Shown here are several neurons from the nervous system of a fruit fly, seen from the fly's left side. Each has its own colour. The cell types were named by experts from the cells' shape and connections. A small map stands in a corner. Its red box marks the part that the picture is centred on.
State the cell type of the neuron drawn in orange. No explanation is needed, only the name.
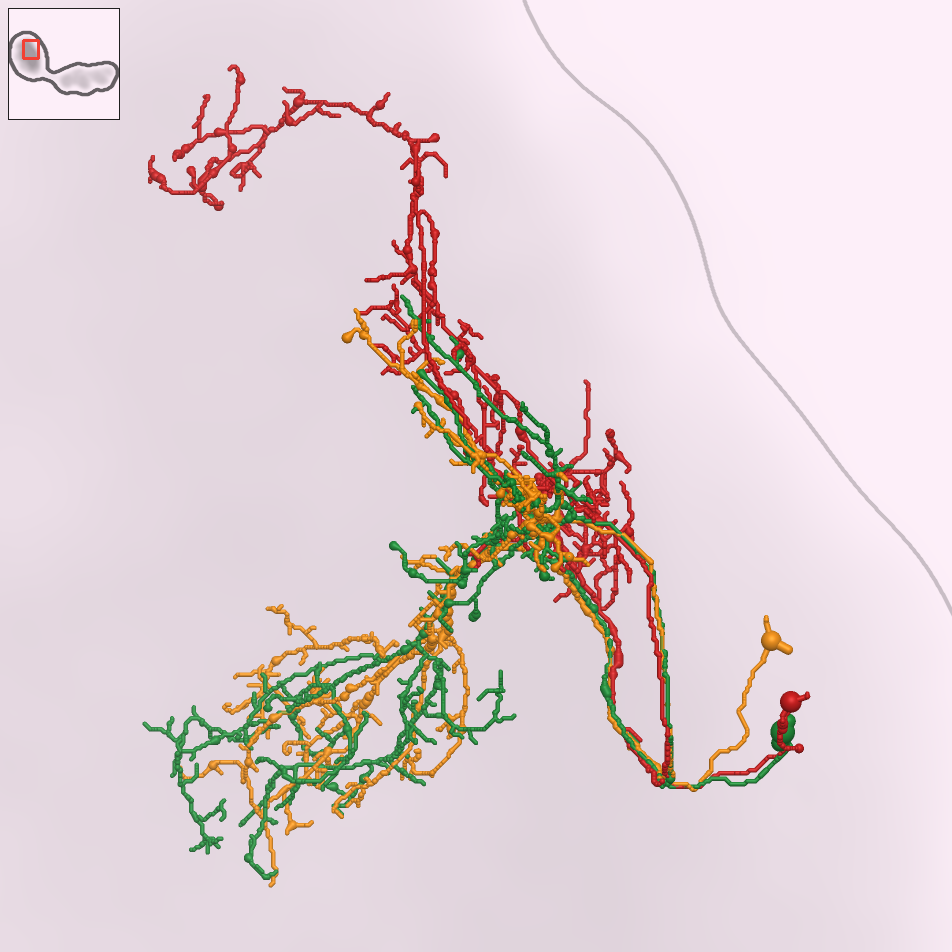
PLP157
